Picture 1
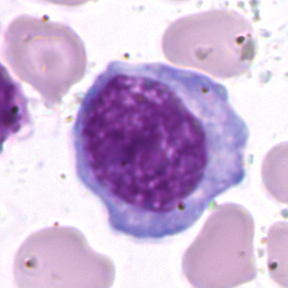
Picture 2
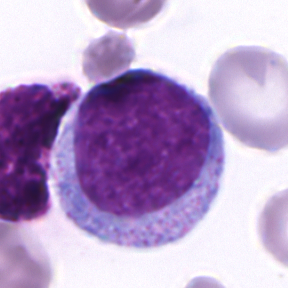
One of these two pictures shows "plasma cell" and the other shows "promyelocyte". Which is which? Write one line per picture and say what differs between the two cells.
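Picture 1 shows a plasma cell: The cell outline is irregular, with a few small blunt bulges rather than a smooth curve.
Picture 2 shows a promyelocyte: The cell has a round, smooth outline.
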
